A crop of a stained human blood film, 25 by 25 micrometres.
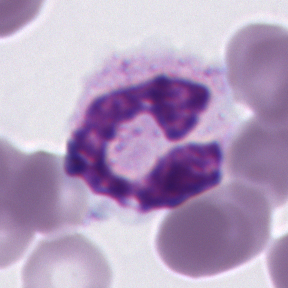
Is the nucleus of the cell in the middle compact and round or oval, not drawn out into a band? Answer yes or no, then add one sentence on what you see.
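No. The nucleus is a single curved band forming a C that opens toward the right.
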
